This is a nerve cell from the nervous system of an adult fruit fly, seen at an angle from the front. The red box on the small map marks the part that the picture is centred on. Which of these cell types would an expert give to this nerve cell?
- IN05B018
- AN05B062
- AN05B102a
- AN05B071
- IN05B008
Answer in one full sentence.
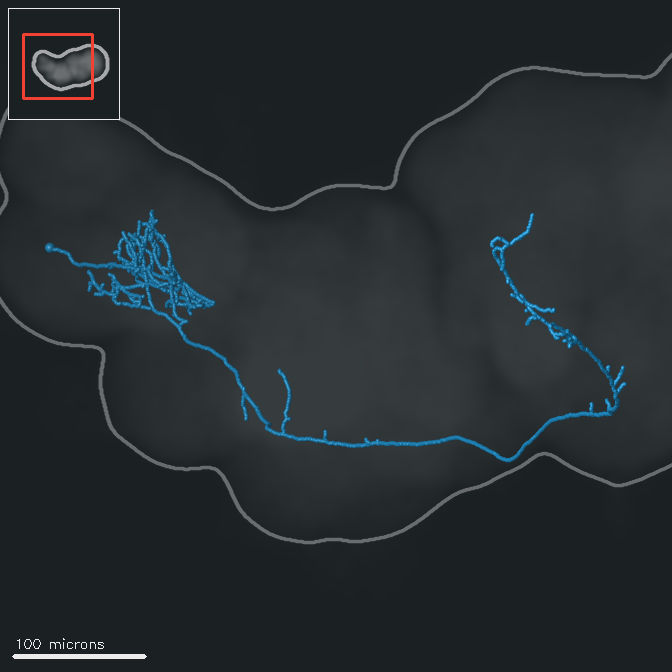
Included in the cell type AN05B062 is this nerve cell.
